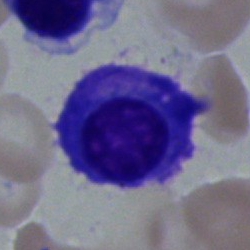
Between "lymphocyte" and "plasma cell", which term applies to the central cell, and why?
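It is a plasma cell, not a lymphocyte. Its cytoplasm is deep blue, and its rim is broadest above the nucleus.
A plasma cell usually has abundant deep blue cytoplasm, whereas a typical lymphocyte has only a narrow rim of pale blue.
The nucleus sits off-centre toward the lower part of the cell.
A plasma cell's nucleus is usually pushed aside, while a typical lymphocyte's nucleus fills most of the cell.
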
